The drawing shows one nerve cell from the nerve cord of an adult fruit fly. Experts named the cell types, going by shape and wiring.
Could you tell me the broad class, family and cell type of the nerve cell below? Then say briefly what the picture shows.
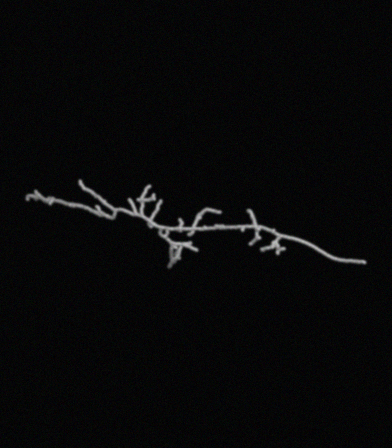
This is a descending neuron. The family is DNpe. It is of cell type DNpe017. No cell body is drawn. In this view it is more than twice as wide as it is tall.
